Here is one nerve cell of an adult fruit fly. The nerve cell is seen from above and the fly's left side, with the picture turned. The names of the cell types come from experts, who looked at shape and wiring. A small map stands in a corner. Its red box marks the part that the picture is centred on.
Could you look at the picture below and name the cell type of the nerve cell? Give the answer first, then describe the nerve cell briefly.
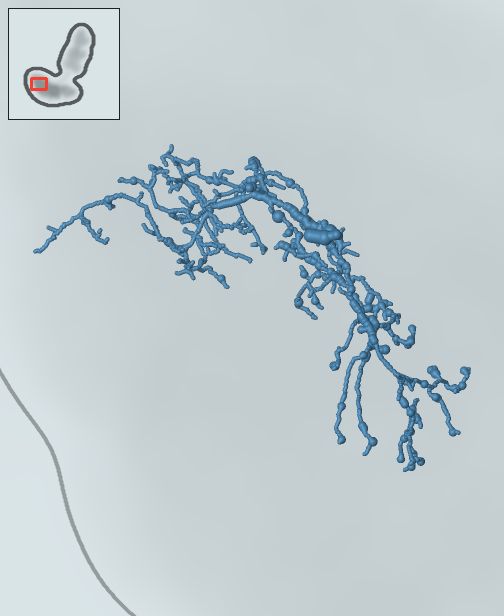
The cell type is SMP532_a. It is a central-brain intrinsic neuron. It lies in the brain. The picture shows dozens of branch ends.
